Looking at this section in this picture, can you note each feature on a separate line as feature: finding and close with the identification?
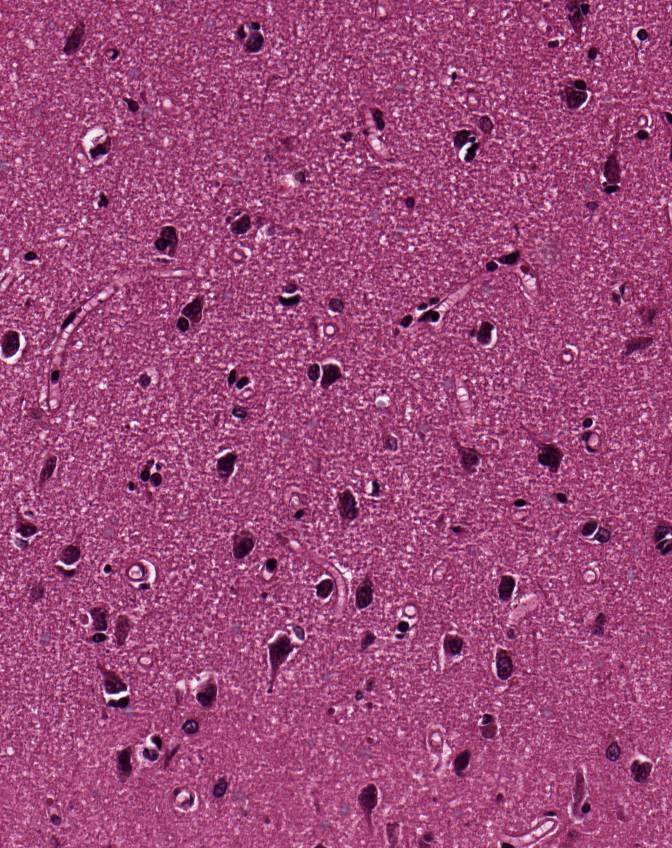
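Background: evenly finely granular pink, speckled with many tiny clear vacuoles, not coarse collagen bundles
Arrangement: cells scattered singly and fairly sparsely, with no glands, epithelium or other organised units
Larger cells: several triangular, dark, one tapering process; see the lower middle
Small nuclei: many, round, dark, little or no visible cytoplasm, among the larger cells
Name: cerebral cortex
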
